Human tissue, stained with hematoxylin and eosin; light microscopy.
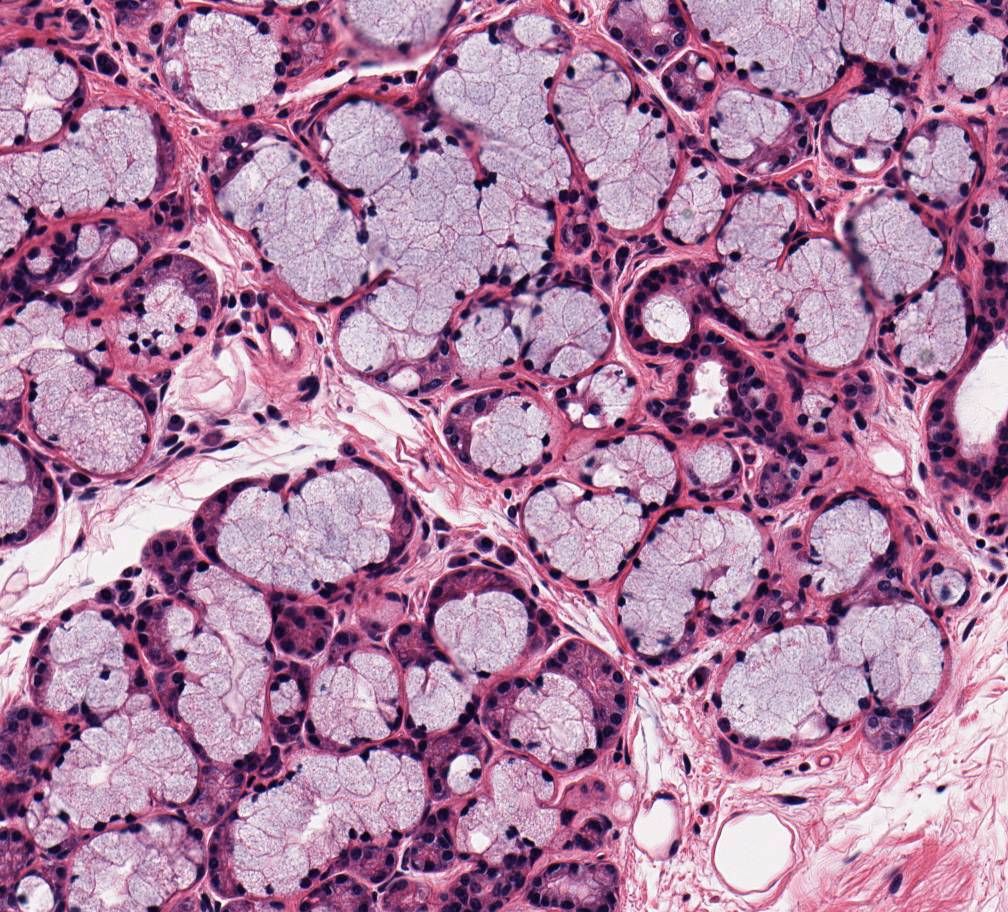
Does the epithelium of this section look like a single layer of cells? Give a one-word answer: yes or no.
Yes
